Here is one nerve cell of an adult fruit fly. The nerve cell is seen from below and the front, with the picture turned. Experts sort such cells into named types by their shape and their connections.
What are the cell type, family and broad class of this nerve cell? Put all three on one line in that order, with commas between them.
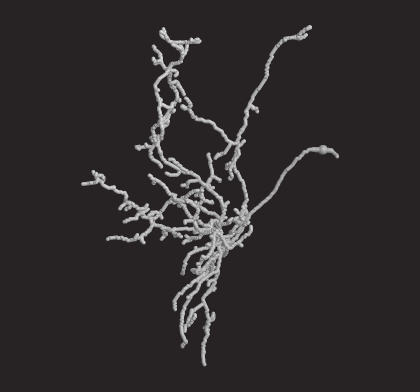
CL185, hemilineage SMPp&v1_posterior, central-brain intrinsic neuron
